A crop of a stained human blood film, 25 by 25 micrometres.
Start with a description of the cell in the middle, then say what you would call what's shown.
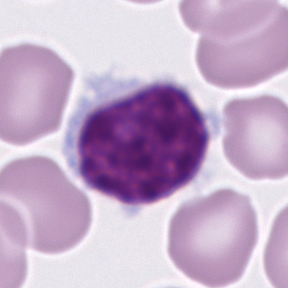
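Nucleus roughly oval, unlobed. Cytoplasm a scanty pale grey-blue rim, widest on the left side of the nucleus. Cytoplasmic edge frayed into fine hair-like projections. Cell about 12 micrometres across. Hairy cell.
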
